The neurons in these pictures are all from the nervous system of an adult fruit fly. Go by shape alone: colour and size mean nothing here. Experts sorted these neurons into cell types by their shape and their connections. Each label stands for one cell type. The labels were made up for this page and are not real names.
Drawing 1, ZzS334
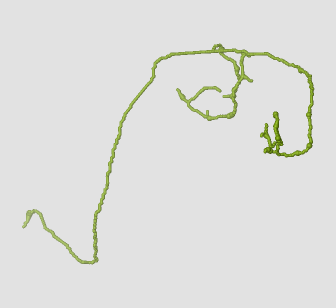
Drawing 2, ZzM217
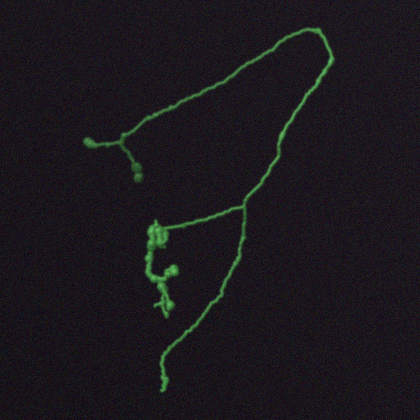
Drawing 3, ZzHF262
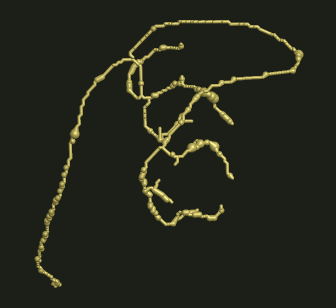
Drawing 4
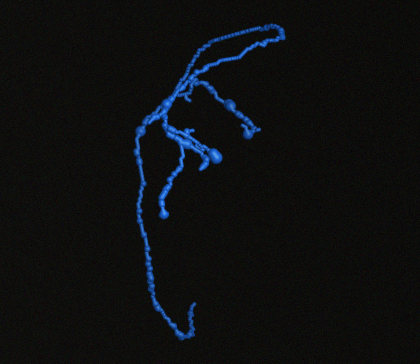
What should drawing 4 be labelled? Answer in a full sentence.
It belongs to ZzHF262.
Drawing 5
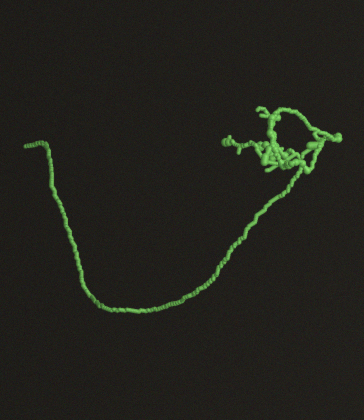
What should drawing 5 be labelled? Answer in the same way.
It belongs to ZzS334.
